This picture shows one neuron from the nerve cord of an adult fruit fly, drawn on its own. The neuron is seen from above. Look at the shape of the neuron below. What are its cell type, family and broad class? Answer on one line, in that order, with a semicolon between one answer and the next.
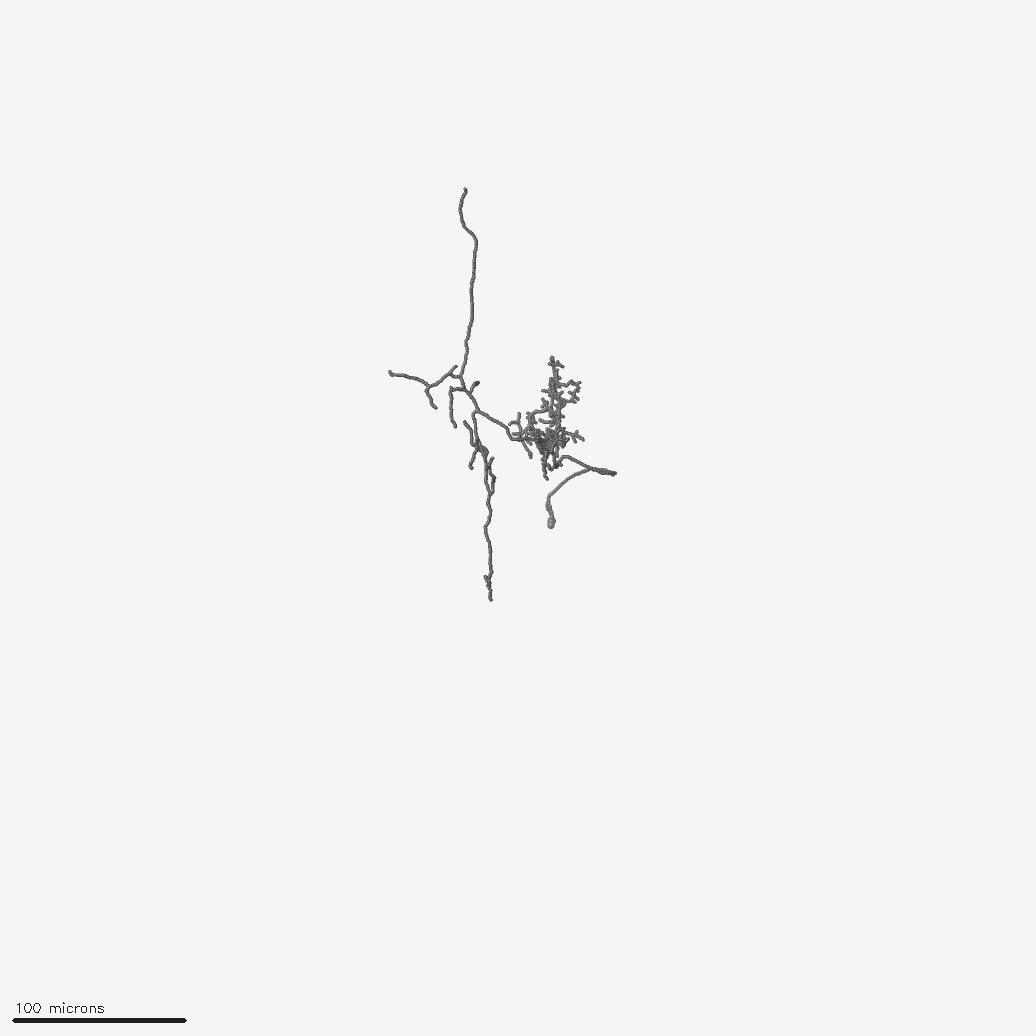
IN06A065; hemilineage 06A; nerve-cord intrinsic neuron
